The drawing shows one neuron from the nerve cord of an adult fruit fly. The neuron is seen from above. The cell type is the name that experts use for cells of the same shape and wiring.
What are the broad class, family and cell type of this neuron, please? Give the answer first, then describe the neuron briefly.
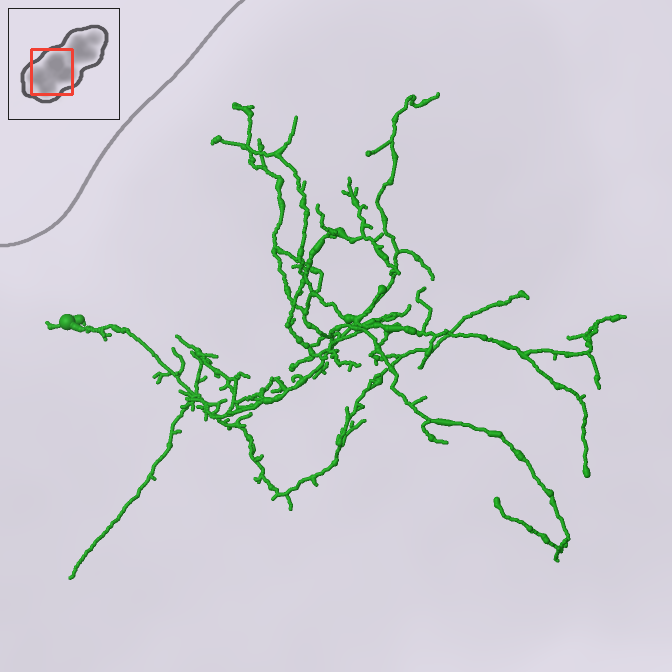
This is a nerve-cord intrinsic neuron. Its family is hemilineage 12A. Its cell type is IN12A042. Dozens of branch ends can be seen. In this view it is about as wide as it is tall.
